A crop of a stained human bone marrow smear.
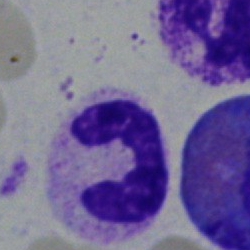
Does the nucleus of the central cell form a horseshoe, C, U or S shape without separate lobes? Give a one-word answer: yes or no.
Yes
